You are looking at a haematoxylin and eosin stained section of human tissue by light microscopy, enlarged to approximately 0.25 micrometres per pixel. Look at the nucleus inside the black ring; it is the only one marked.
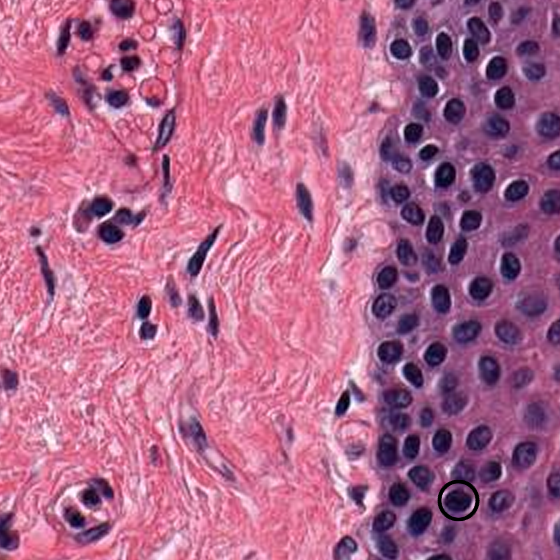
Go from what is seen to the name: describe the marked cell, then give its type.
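The nucleus is oval with a smooth, even outline. A thin clear halo separates the nucleus from the cytoplasm around it. The marked cell is a squamous epithelial cell.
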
